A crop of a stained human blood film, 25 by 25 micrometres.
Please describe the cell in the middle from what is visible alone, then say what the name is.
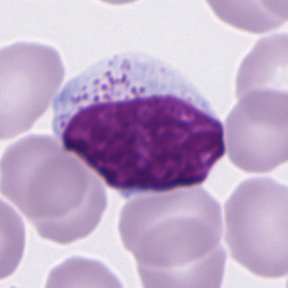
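The nucleus sits as a horizontal oval filling the lower part of the cell. Its chromatin is dense, dark purple and coarsely clumped. Most of the cytoplasm is above the nucleus, with just a thin rim underneath. Granules are few, and they leave the nucleus uncovered. It's a large granular lymphocyte.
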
